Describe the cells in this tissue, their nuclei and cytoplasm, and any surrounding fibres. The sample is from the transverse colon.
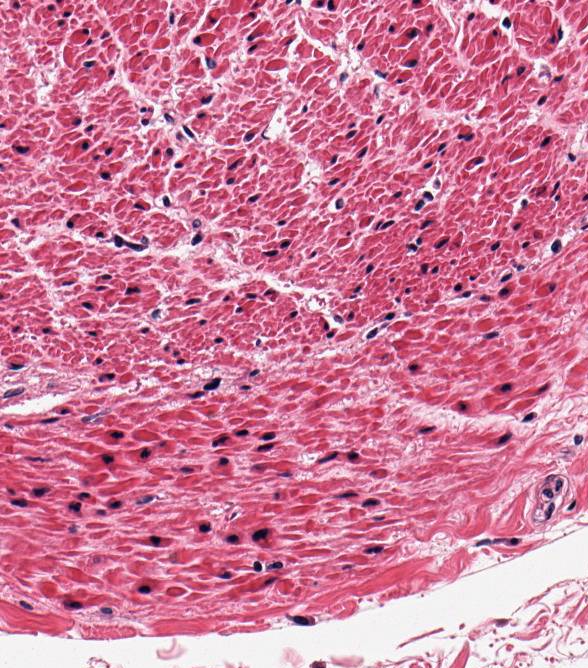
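Two layers of muscle make up the field. In the upper two-thirds the fibres are cut across and appear as small rounded pink profiles grouped into bundles. In the lower third the fibres are cut along their length, and spindle-shaped smooth muscle cells run roughly horizontally. Their nuclei are elongated, dark blue and cigar-shaped.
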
